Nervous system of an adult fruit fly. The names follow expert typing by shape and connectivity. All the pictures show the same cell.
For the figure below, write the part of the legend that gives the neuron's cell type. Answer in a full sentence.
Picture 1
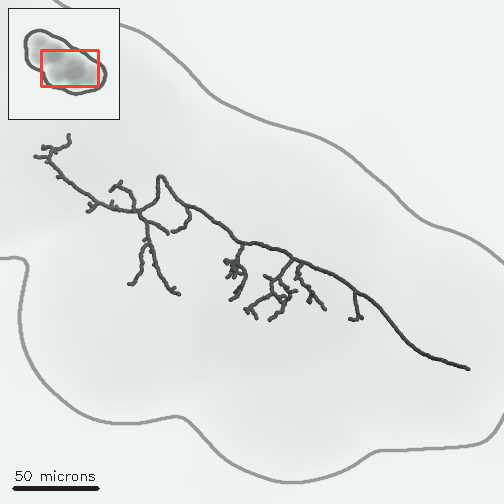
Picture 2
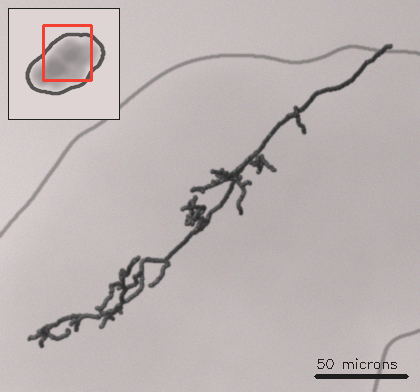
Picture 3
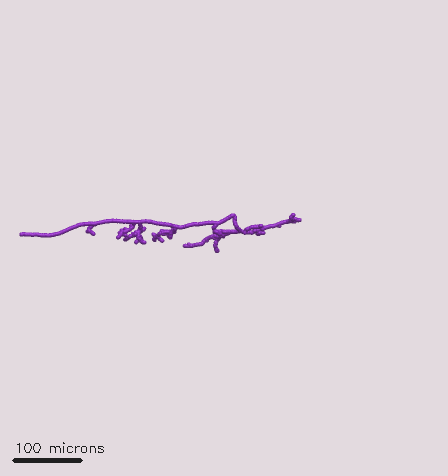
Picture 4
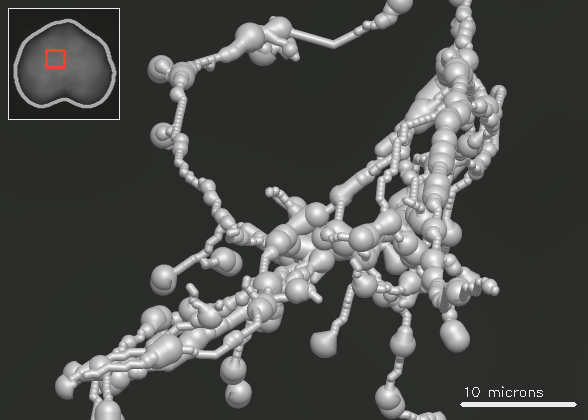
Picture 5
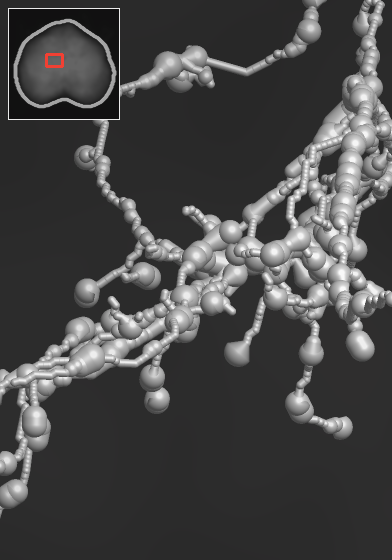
The cell type is DNbe006.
